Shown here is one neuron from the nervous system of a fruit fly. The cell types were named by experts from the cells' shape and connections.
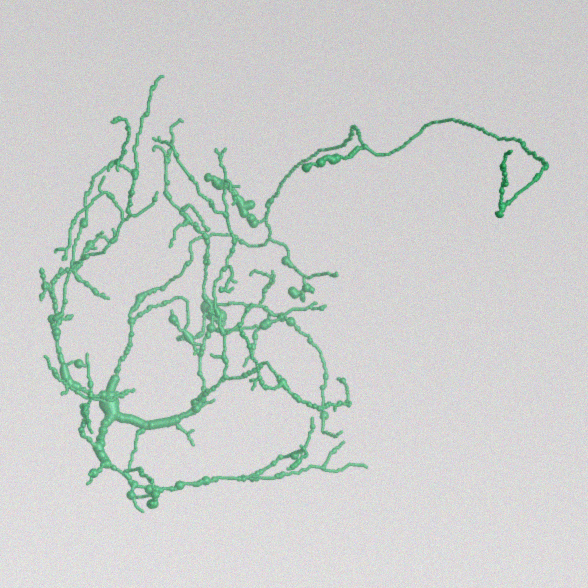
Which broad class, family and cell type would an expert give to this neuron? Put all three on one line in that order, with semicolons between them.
nerve-cord intrinsic neuron; hemilineage 16B; IN16B075_h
